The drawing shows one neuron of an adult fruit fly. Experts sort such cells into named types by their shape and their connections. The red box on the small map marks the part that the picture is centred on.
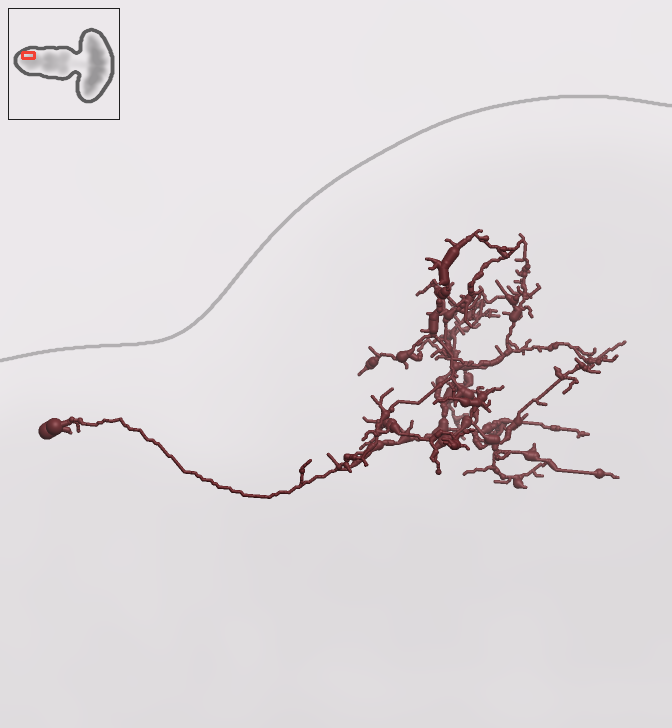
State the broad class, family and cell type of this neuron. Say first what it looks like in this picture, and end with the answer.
It is in the nerve cord and does not reach the brain. The cell body is on the left of the picture. The picture shows dozens of branch ends. It is a nerve-cord intrinsic neuron. The family is hemilineage 20A.22A. It is of cell type IN20A.22A066.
